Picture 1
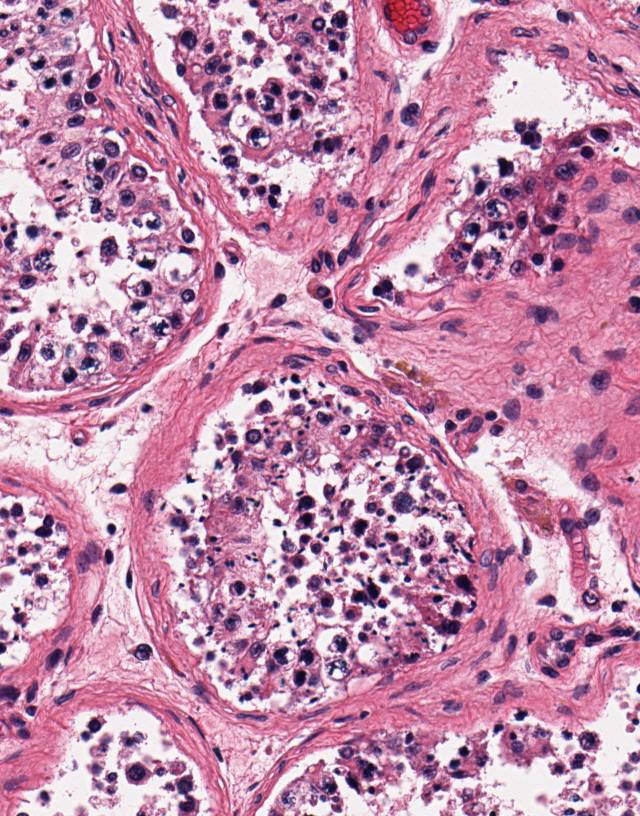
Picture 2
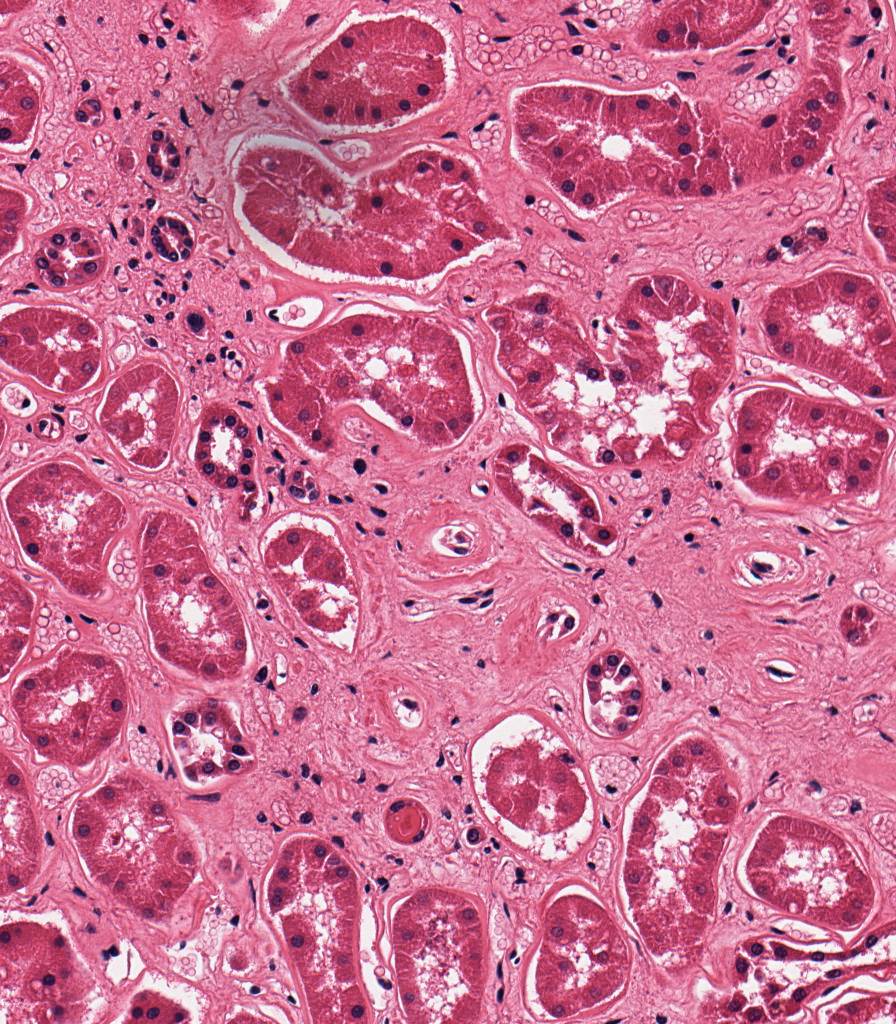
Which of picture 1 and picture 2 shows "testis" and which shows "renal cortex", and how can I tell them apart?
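Let me sort these: testis is picture 1, renal cortex picture 2. Each tubule in picture 1 has a thick wall of concentric pink fibrous layers holding flattened nuclei. The central one holds loose, detached cells, many with small dark shrunken nuclei. Stroma at centre and left is pale and wispy, with golden-brown pigment just right of centre. Picture 2 is packed with rounded and oval tubules, most lined by tall cuboidal cells with deeply eosinophilic granular cytoplasm. Its pink stroma, widest centrally, has clusters of small clear vacuoles pressed against many tubules.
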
